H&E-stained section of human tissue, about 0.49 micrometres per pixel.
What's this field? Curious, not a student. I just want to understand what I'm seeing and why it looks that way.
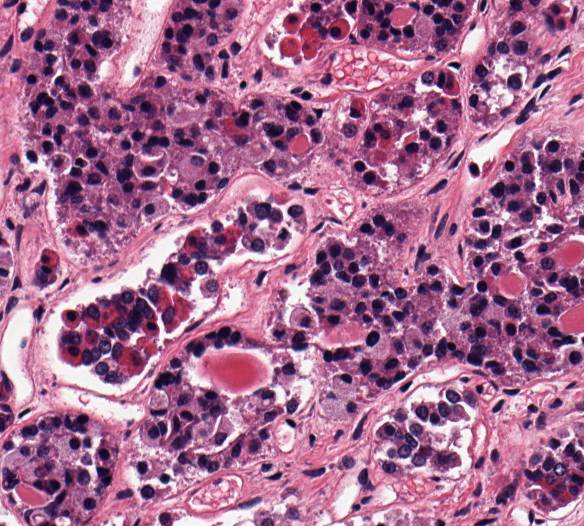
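The pars distalis of the pituitary is shown here. Throughout the field its cells form rounded nests and clusters, separated by thin pink fibrous septa.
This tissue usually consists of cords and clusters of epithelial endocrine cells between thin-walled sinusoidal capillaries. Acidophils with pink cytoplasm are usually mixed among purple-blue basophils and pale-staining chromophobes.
Some cells have bright red granular cytoplasm, crowded most in the cluster at the left middle. Nuclei are small, round, dark and fairly uniform. Round, smooth, homogeneous pink globules lie scattered among the nests, the largest just below the centre.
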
